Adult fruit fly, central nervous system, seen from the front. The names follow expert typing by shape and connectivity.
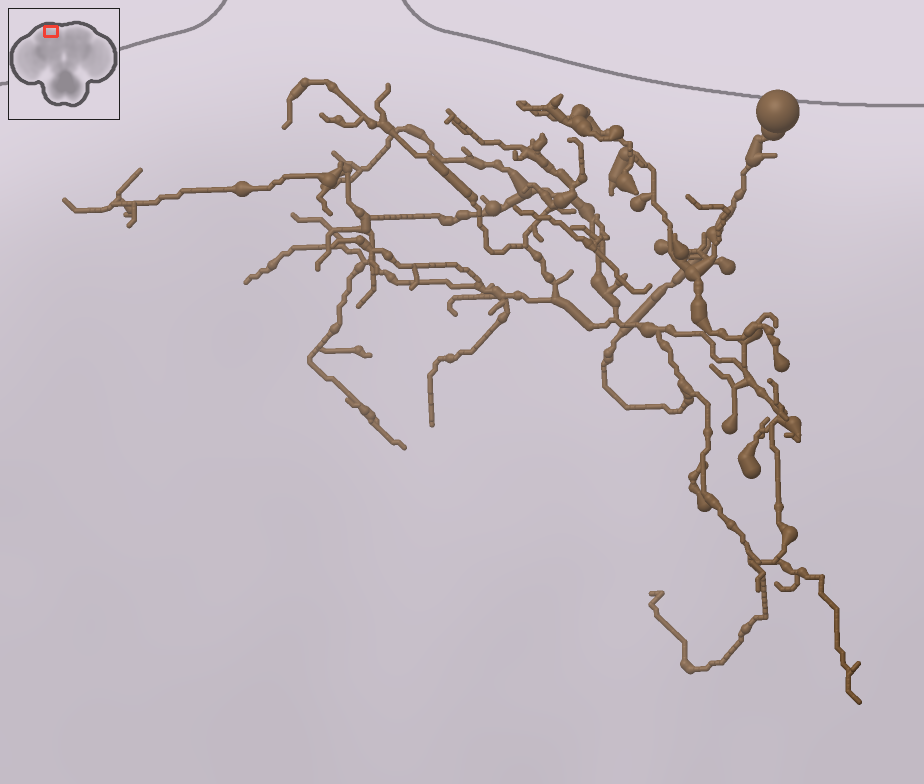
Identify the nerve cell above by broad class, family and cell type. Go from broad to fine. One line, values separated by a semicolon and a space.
central-brain intrinsic neuron; hemilineage SLPpm2; CB4133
